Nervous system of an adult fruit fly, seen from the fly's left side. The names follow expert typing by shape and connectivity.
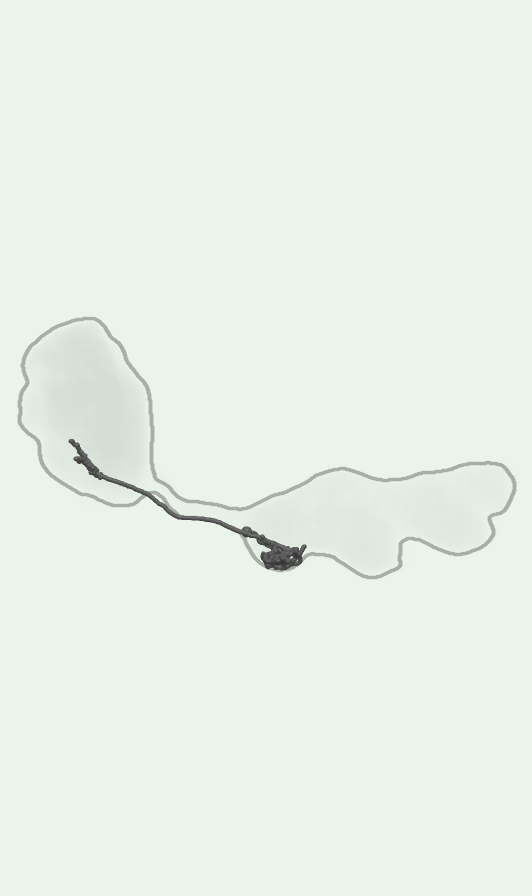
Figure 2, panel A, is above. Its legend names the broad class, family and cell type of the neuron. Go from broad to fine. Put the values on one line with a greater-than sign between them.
ascending neuron > hemilineage 09B > AN09B032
